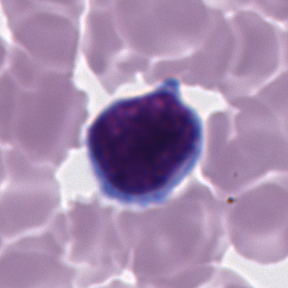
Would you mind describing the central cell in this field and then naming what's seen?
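Nearly the whole cell is taken up by the nucleus, leaving only a narrow rim of pale blue cytoplasm. Dense, dark purple chromatin runs throughout the nucleus. From the top edge of the cell, a single small rounded bleb projects. It is a typical lymphocyte.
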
